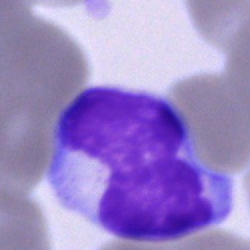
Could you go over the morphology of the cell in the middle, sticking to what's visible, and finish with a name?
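Look first at the nucleus: it fills most of the cell. See how deeply it is indented on its lower left side. The chromatin is dark purple, with small pale spots scattered through it. Around it, the cytoplasm is pale blue. What you're looking at is a lymphocyte.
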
